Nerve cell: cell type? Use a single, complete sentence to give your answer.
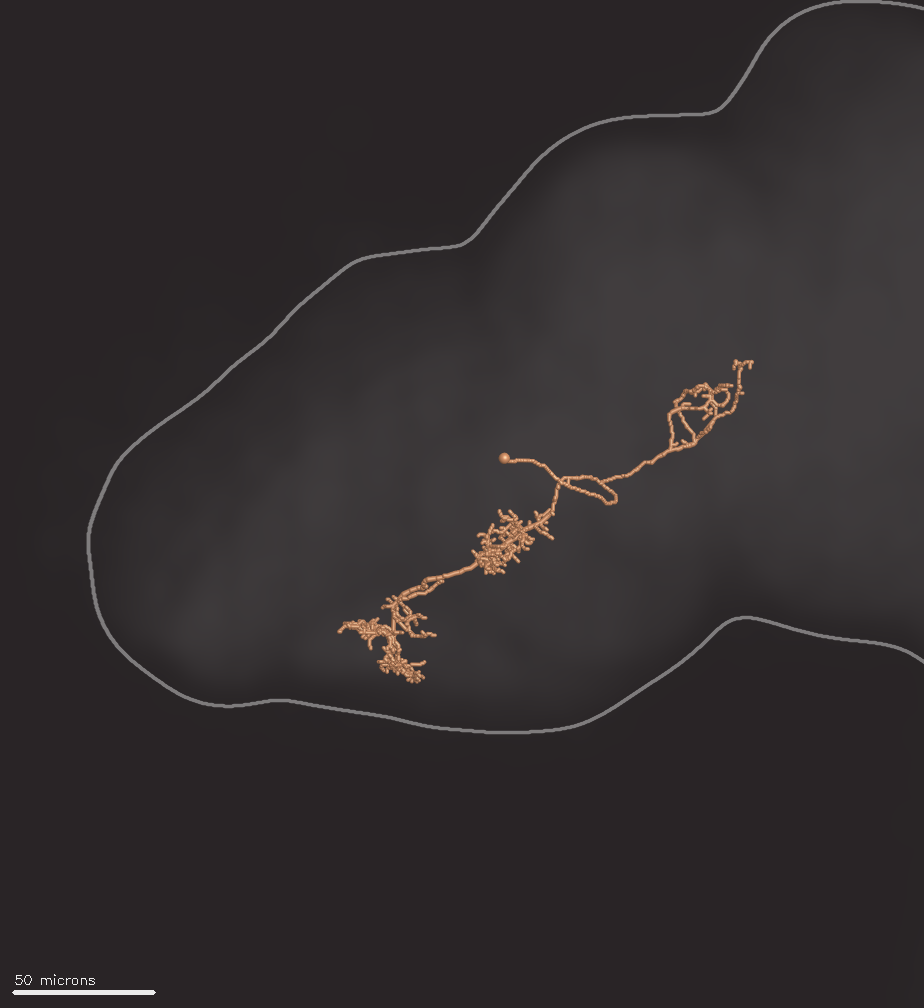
This neuron is classified under the cell type LPLC2.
